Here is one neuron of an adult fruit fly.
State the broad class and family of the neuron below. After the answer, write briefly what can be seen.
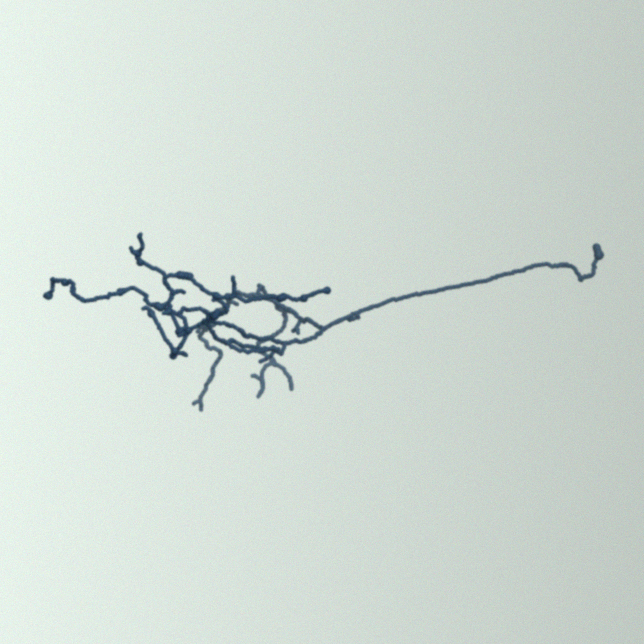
It is a central-brain intrinsic neuron. The family is hemilineage SMPad2. The cell body can be seen on the right of the picture. In this view it is more than twice as wide as it is tall.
